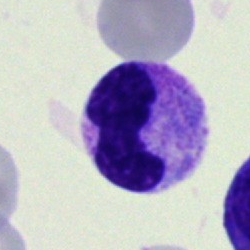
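Band neutrophil, in the middle: its nucleus is indented on the right side, which gives it a kidney-like shape. I notice the nucleus lies toward the left of the cell. The cytoplasm looks pinkish-lilac, and fine granules fill it.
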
